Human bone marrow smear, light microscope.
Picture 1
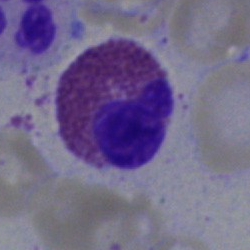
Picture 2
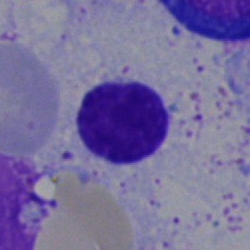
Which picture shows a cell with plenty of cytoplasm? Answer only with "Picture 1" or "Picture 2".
Picture 1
